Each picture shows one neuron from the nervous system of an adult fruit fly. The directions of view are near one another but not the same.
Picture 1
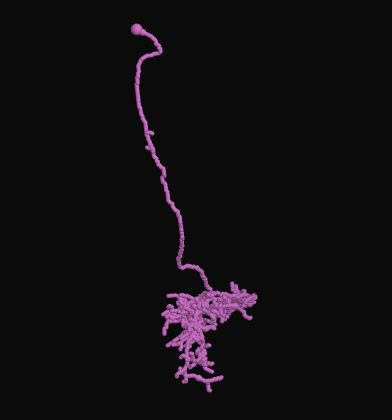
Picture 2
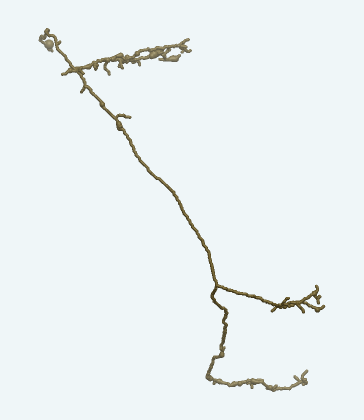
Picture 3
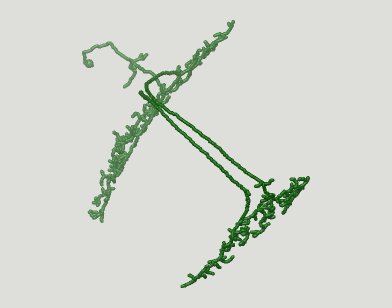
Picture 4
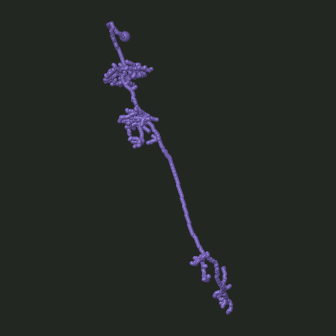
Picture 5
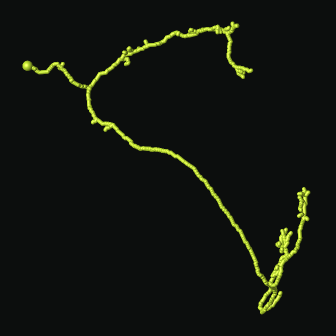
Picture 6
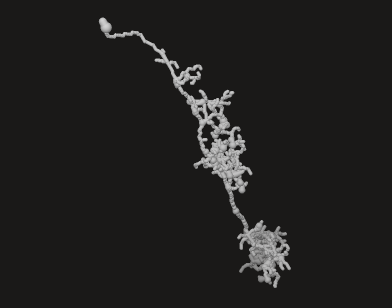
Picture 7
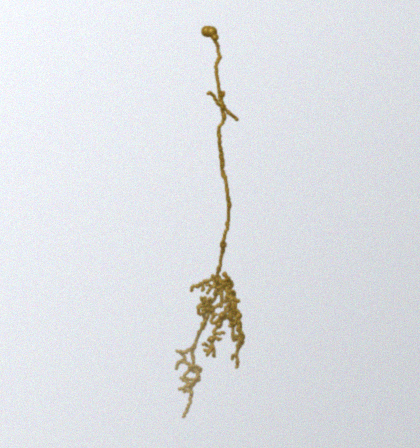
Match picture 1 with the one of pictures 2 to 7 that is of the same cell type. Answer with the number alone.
7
